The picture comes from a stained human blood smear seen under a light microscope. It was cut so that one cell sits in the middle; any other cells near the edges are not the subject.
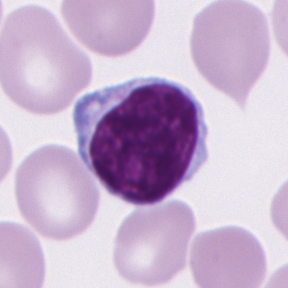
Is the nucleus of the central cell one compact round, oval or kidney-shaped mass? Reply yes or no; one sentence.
Yes, in this cell the nucleus forms one compact round, oval or kidney-shaped piece.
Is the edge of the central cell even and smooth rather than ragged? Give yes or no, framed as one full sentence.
No, the outline of the cell is rough.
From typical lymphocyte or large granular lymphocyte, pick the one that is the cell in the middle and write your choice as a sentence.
Centrally within this crop lies a typical lymphocyte.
